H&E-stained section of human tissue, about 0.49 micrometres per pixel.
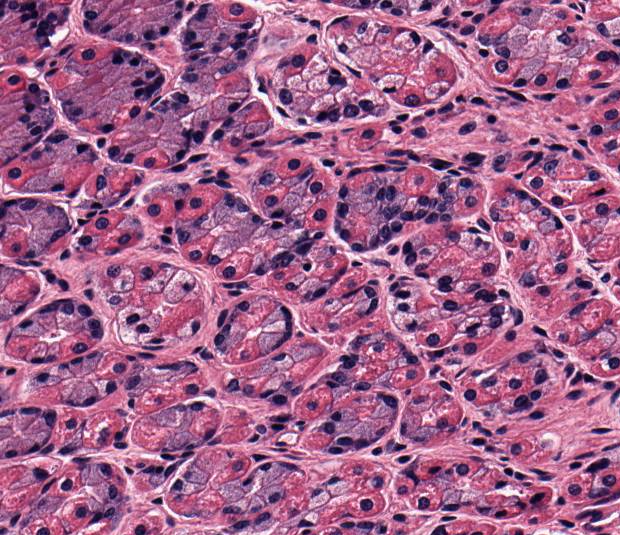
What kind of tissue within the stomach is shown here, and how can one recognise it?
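Fundic glands make up this section. Many gland cells are large and rounded, with bright pink cytoplasm and one round central nucleus; they mingle with purple cells in the same glands throughout the field.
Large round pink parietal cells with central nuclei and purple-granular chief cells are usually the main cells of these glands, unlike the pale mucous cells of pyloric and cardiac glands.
Lumens are tiny or not visible. Only a thin band of pink connective tissue with elongated spindle-shaped nuclei separates the glands.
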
